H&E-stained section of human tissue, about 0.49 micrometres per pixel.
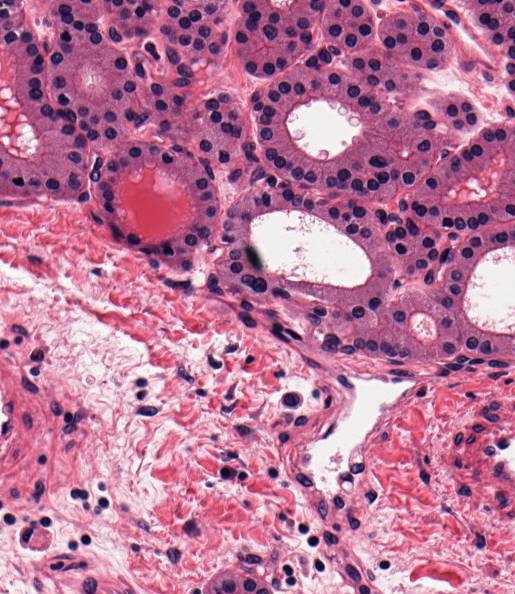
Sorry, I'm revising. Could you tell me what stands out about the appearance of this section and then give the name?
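You'll see glandular units lined by cuboidal cells, their nuclei round and dark-staining, their cytoplasm pink. Upper left of centre, one lumen is filled with homogeneous bright pink material. Down in the lower stroma it's wavy pink collagen bundles with a scatter of small dark nuclei. That's thyroid.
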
